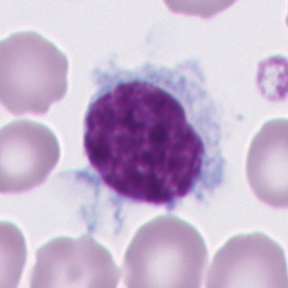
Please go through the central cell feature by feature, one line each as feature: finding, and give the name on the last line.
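Border: ragged, many fine hair-like projections.
Nucleus: single oval mass, no lobes.
Nucleoli: none seen.
Cytoplasm: pale blue.
Name: hairy cell.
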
